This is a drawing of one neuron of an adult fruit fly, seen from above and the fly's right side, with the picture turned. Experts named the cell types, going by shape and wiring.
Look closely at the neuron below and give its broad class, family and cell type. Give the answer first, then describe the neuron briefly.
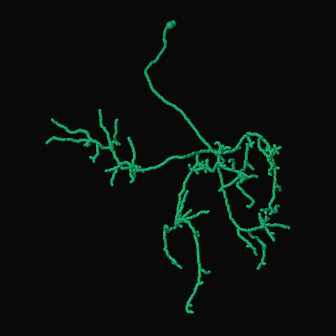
This is a nerve-cord intrinsic neuron. The family is hemilineage 12B. Its cell type is IN12B063_a. The cell body is at the top of the picture. In this view it is about as wide as it is tall.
